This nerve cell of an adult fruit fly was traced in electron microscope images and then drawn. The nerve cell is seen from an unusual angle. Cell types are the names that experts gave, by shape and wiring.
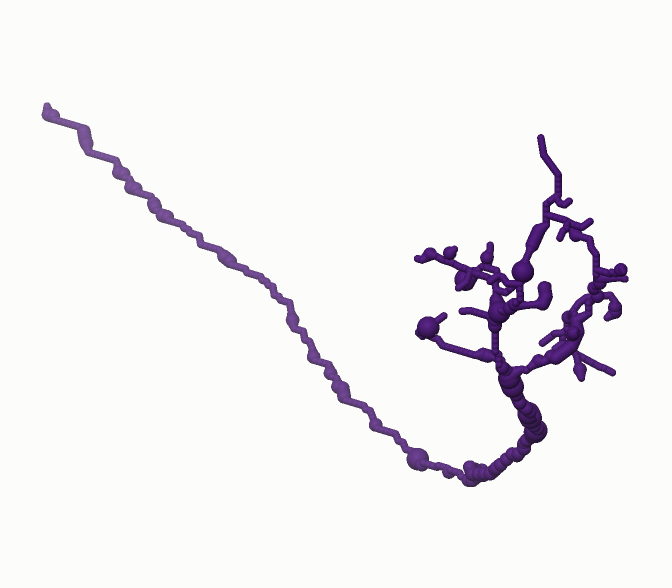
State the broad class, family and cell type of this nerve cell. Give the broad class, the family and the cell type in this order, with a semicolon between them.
sensory neuron entering the nerve cord; class gustatory; LgLG1b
